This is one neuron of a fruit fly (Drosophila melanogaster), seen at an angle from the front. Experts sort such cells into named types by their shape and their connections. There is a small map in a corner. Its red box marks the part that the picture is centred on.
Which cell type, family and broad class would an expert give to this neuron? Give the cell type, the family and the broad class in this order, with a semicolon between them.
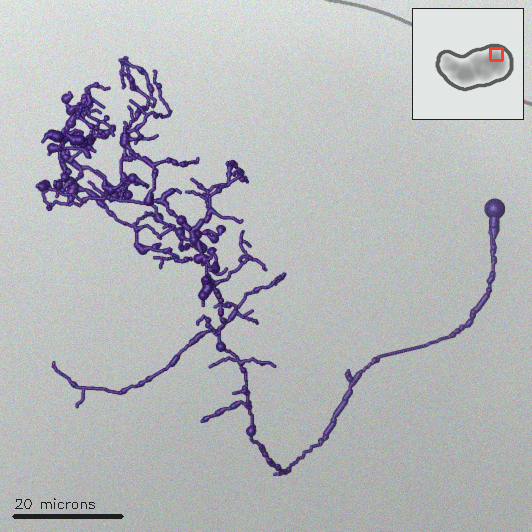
SLP025; hemilineage SLPal1; central-brain intrinsic neuron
